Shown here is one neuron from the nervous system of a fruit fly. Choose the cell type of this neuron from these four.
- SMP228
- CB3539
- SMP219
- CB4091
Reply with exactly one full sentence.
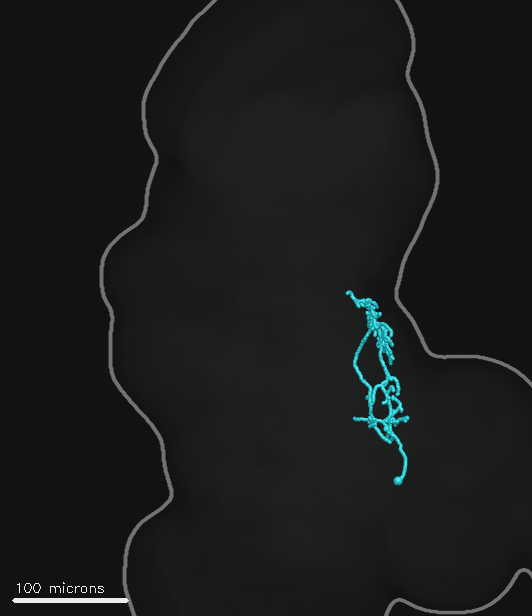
This neuron is a member of the SMP219 cell type.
